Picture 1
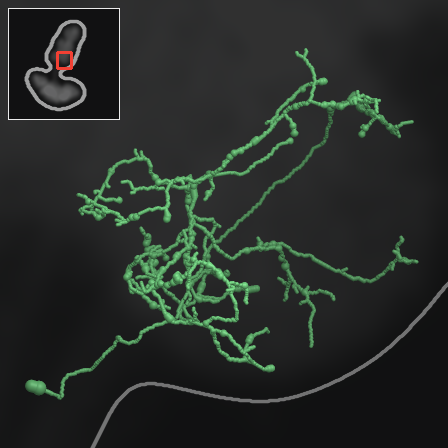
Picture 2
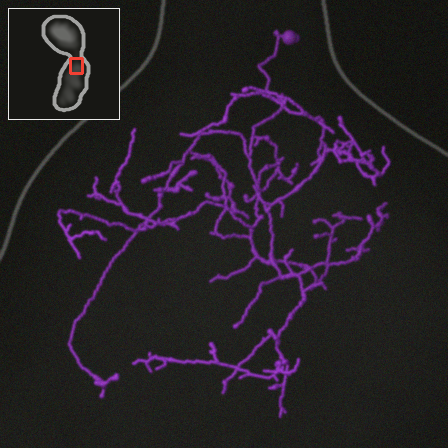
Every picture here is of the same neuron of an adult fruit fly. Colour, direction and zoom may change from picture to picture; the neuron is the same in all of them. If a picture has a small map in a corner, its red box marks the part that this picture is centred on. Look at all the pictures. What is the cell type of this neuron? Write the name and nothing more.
IN16B057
